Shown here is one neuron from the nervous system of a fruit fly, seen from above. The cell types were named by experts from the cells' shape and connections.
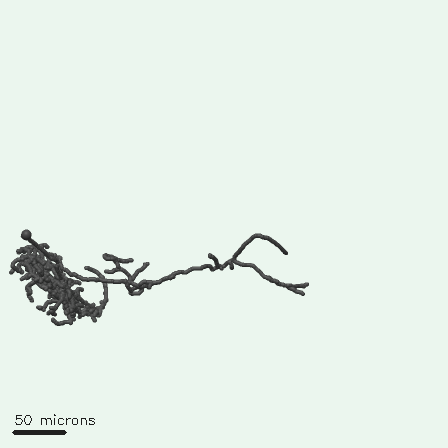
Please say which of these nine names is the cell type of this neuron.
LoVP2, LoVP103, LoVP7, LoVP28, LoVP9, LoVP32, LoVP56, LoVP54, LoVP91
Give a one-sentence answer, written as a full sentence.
This neuron is given the cell type LoVP32.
